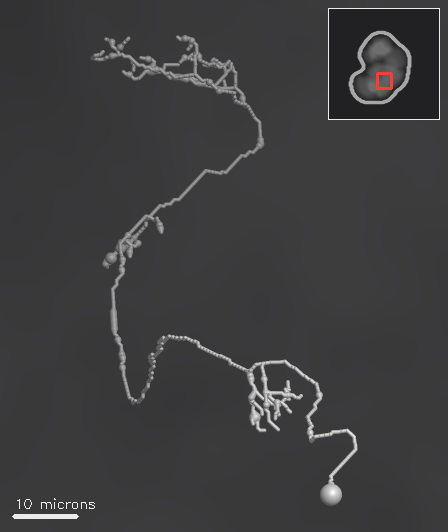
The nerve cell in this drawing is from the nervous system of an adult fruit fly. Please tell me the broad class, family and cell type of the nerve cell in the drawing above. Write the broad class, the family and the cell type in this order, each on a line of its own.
central-brain intrinsic neuron
class CX
PFNp_b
